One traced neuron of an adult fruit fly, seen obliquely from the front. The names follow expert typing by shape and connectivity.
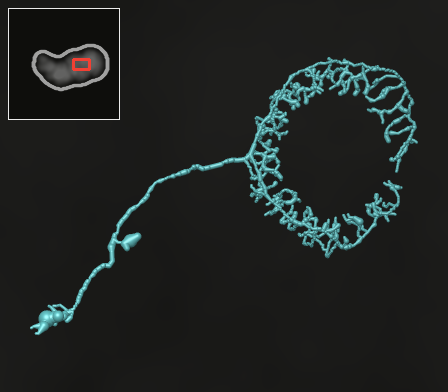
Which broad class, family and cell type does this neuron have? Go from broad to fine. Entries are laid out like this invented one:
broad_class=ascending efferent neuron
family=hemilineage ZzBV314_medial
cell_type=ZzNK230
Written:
broad_class=central-brain intrinsic neuron
family=hemilineage EBa1
cell_type=ER4m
